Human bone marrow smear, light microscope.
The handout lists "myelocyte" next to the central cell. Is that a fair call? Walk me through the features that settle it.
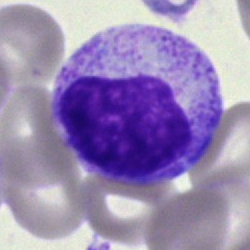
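The name myelocyte is correct for the central cell. Its cytoplasm is pale lilac-grey, which speaks for myelocyte and against promyelocyte.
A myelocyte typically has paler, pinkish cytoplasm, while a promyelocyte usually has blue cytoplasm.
A broad band of cytoplasm lies above and to the right of the nucleus, which also argues against promyelocyte.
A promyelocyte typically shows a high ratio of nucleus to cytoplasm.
The cell also has a round, smooth outline, a nucleus sitting off-centre toward the lower left, and chromatin that stains deep purple in a mottled pattern. Red cells press against it on both the left and right sides.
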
